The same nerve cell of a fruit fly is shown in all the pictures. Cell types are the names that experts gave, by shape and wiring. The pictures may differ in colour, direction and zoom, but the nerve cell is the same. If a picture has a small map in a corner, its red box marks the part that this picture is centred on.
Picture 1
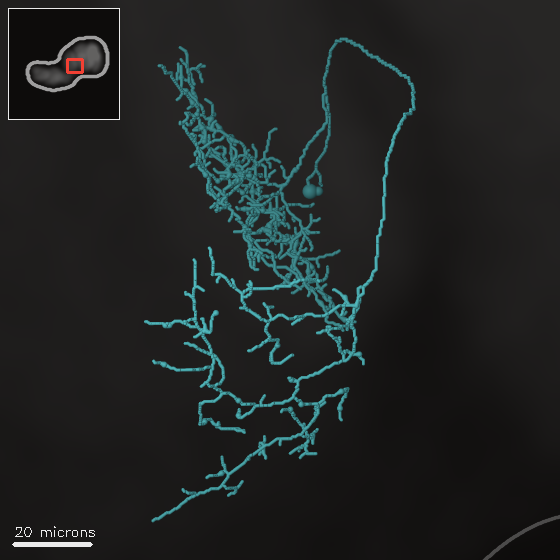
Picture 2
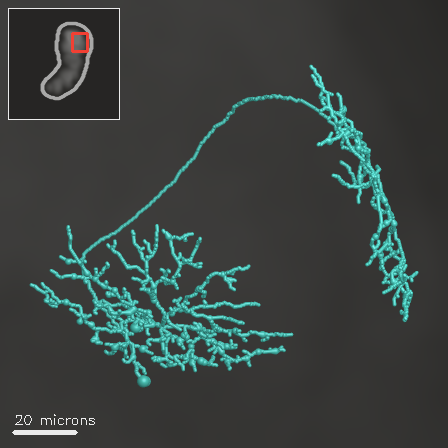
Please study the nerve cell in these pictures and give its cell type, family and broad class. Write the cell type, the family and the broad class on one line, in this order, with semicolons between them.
MeLo10; MeLo; optic-lobe intrinsic neuron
